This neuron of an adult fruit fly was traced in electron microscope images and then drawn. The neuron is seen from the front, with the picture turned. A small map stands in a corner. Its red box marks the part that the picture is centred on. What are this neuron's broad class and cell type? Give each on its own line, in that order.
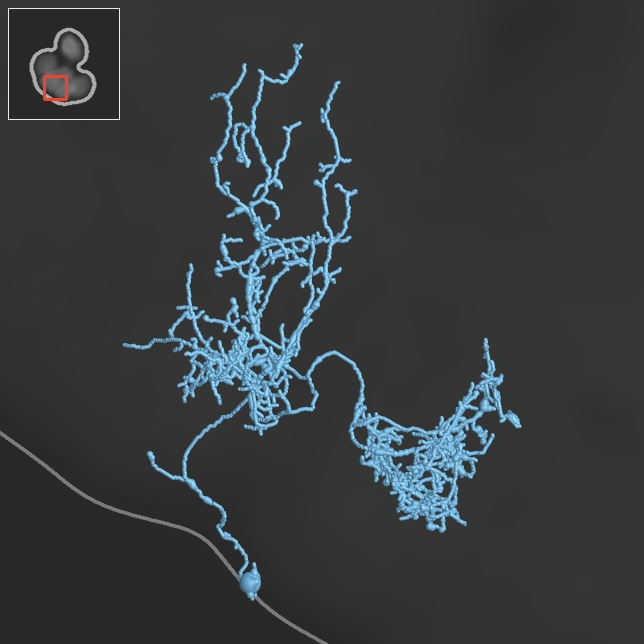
central-brain intrinsic neuron
CRE024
